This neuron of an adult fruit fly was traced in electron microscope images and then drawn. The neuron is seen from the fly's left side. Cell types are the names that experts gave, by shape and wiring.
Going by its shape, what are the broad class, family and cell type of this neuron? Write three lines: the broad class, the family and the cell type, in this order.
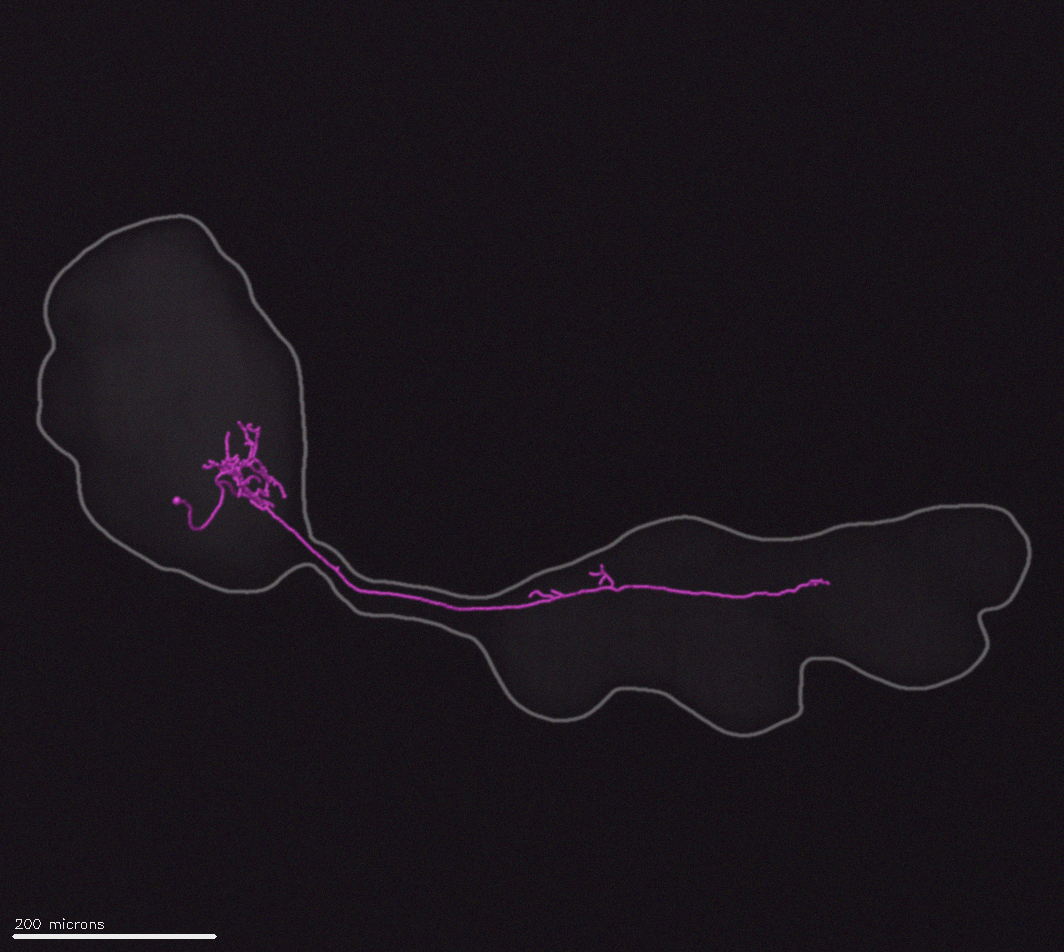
descending neuron
hemilineage LB7
DNge108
